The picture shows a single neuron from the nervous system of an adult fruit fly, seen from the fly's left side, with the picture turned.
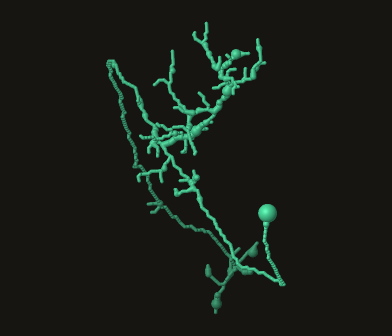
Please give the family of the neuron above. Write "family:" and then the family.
family: Tm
